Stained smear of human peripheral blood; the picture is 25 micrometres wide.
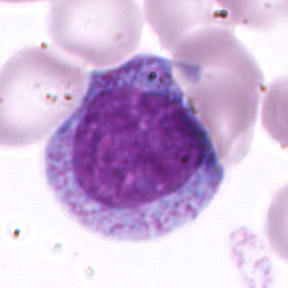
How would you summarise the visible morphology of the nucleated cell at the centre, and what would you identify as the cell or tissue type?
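Cell about 16 micrometres across; nucleus fills about 60% of its area. Cytoplasm pale greyish-blue, holding many fine pinkish-purple granules. No clear vacuoles. Upper edge angular, ending in a small pointed tip toward the upper right. Name: promyelocyte.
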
